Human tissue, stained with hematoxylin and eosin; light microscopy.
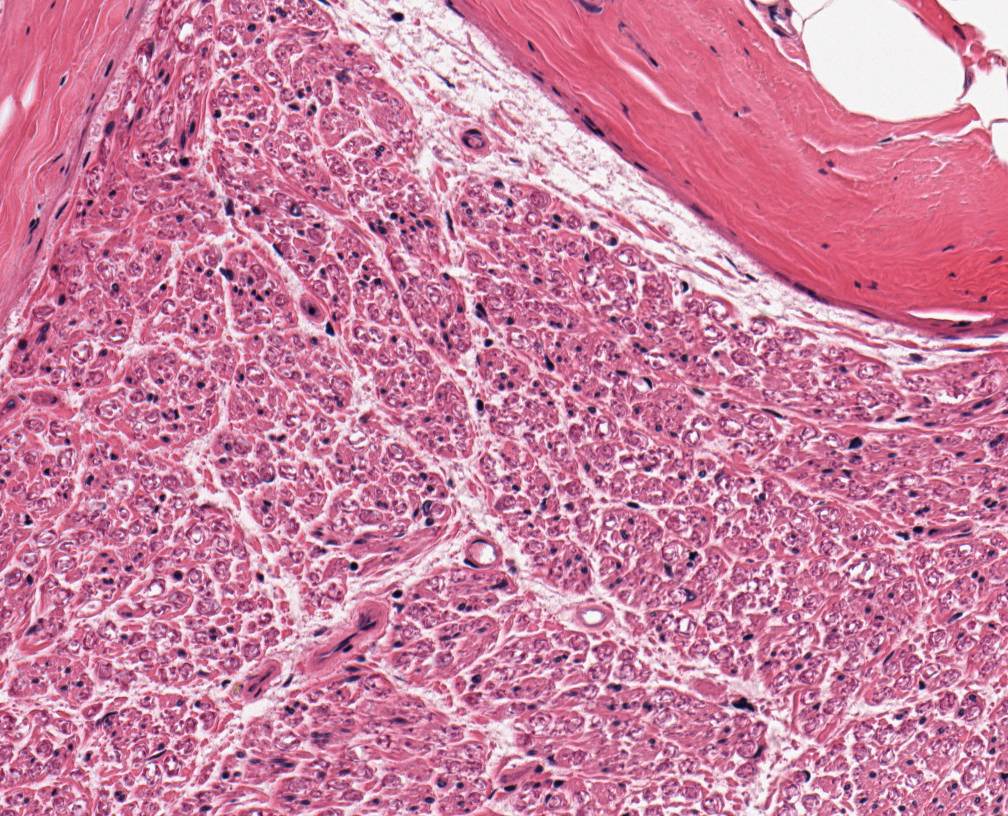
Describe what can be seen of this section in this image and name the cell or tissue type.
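Small round profiles, cut across, pack most of the field, sparing only the top-left and top-right corners. Branching pale clefts split them into irregular clusters. Top right, dense wavy pink collagen with sparse flat nuclei, set off by loose pale tissue. I'd call this tibial nerve.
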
